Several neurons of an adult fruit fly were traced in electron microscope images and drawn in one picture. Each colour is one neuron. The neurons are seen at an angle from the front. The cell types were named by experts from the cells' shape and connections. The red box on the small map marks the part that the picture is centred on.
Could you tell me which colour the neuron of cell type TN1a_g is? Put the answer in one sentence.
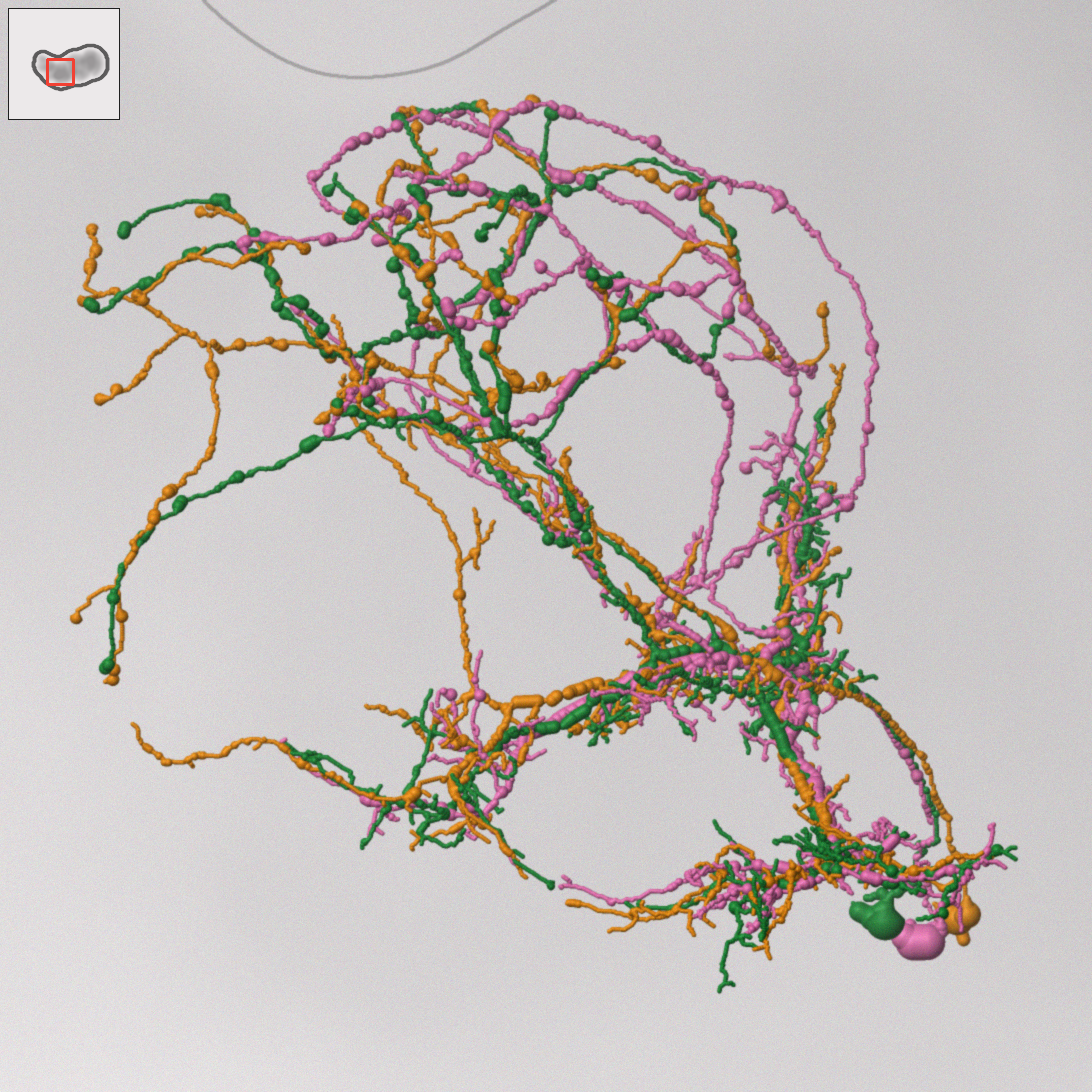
The colour is orange.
